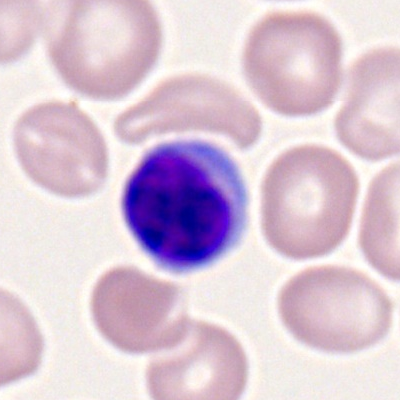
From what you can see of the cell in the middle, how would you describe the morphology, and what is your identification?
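Starting with the outline, it is round and smooth. The chromatin is dense, dark purple and coarsely clumped. The cytoplasm is a scant pale blue rim, widest on the right side, and shows no vacuoles. Last, the name: this is a lymphocyte.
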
